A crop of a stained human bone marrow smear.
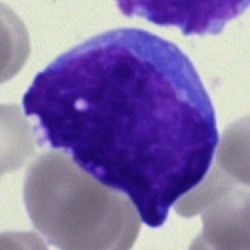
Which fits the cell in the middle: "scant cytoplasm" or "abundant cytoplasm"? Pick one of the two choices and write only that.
Scant cytoplasm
